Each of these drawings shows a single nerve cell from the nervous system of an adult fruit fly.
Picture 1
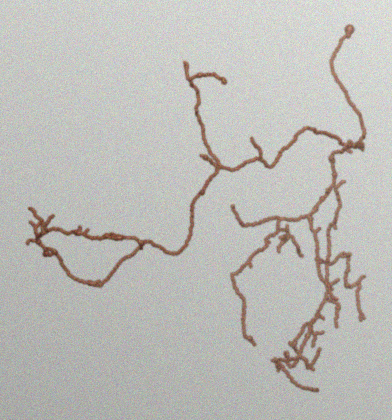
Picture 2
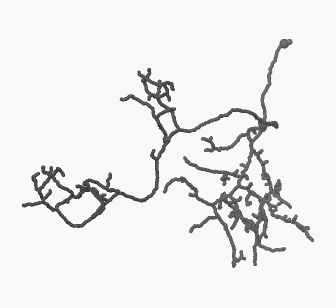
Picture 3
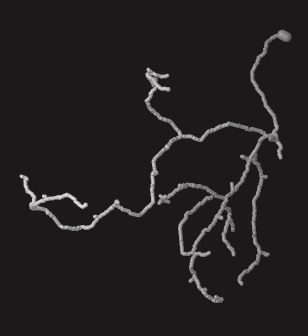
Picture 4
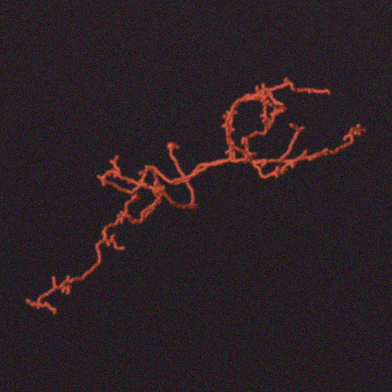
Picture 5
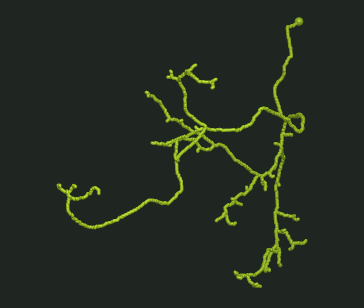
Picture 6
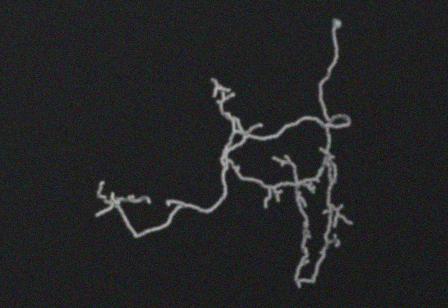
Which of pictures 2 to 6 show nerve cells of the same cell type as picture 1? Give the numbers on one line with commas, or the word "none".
2, 3, 5, 6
